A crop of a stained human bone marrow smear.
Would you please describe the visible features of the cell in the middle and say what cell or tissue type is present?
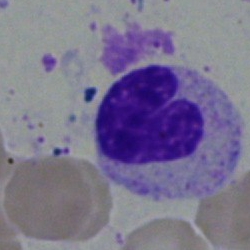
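Round, smooth outline on the cell in the middle. Its nucleus sits off-centre toward the upper left, with a notch cutting in from its upper right side. Chromatin's dark purple and condensed. Band neutrophil, that one.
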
